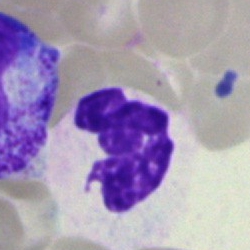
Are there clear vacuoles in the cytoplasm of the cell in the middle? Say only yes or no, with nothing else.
No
